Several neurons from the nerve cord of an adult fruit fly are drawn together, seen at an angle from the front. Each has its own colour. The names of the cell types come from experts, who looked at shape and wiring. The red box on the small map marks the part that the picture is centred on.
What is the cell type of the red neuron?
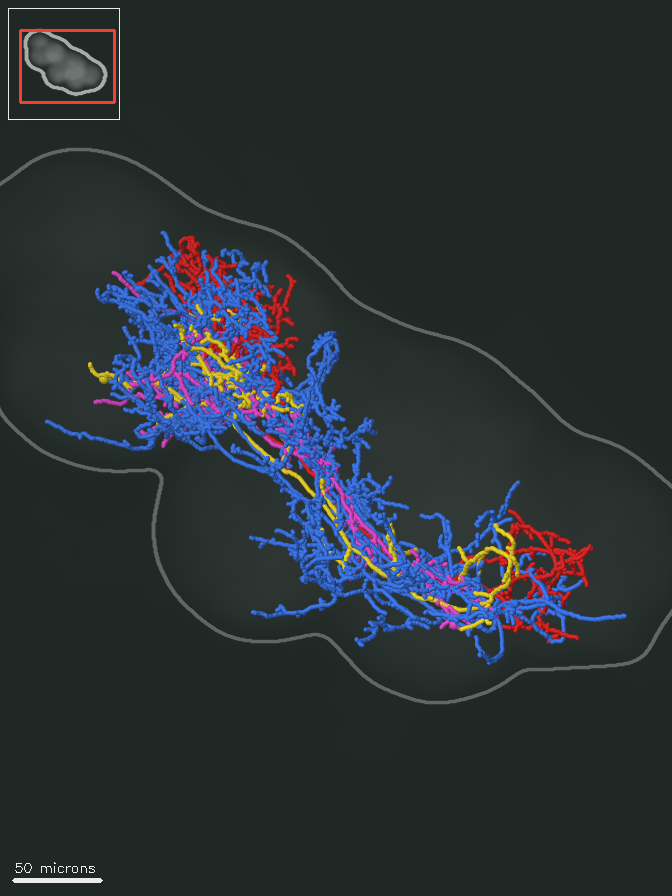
INXXX110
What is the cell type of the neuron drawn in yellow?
IN05B070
